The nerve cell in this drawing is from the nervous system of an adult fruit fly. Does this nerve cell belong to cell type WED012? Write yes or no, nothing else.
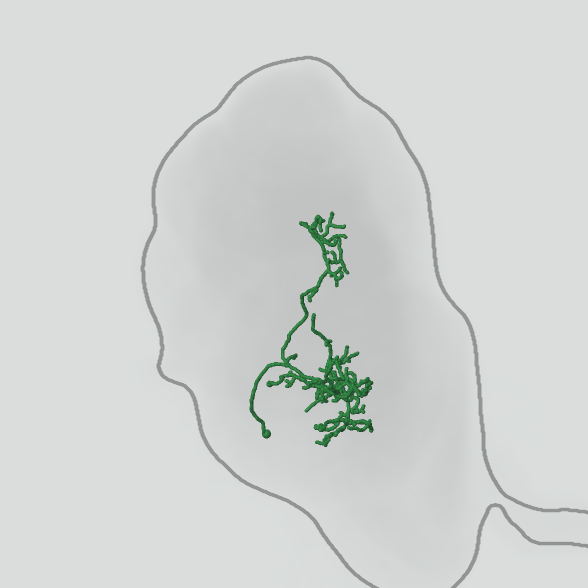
yes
